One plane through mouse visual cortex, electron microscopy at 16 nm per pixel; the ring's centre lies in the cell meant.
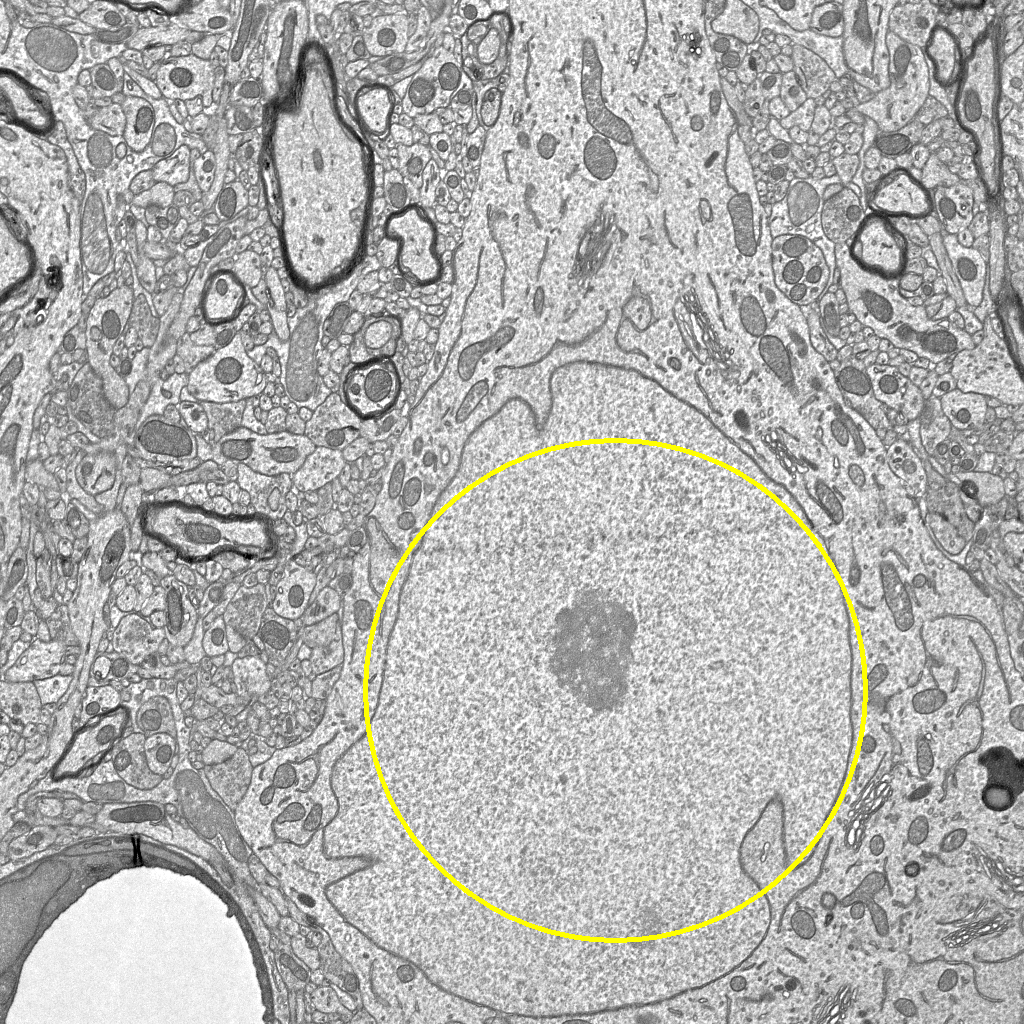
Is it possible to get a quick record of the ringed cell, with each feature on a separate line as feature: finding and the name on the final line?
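Chromatin: pale, finely dispersed, no thick dark band at the envelope
Nucleolus: single, dark, irregular, near mid-nucleus
Process: broad, pale, leaving the body upward from the top of the nucleus
Name: excitatory neuron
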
